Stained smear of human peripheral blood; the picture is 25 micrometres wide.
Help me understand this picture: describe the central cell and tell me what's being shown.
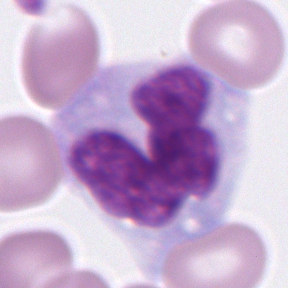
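Taking the features in turn: the outline is irregular rather than round; the nucleus is folded, its broad lobes linked by thick bands of nucleus instead of thin threads; the cytoplasm is pale grey-blue; and it has no coarse granules. This is a monocyte.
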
